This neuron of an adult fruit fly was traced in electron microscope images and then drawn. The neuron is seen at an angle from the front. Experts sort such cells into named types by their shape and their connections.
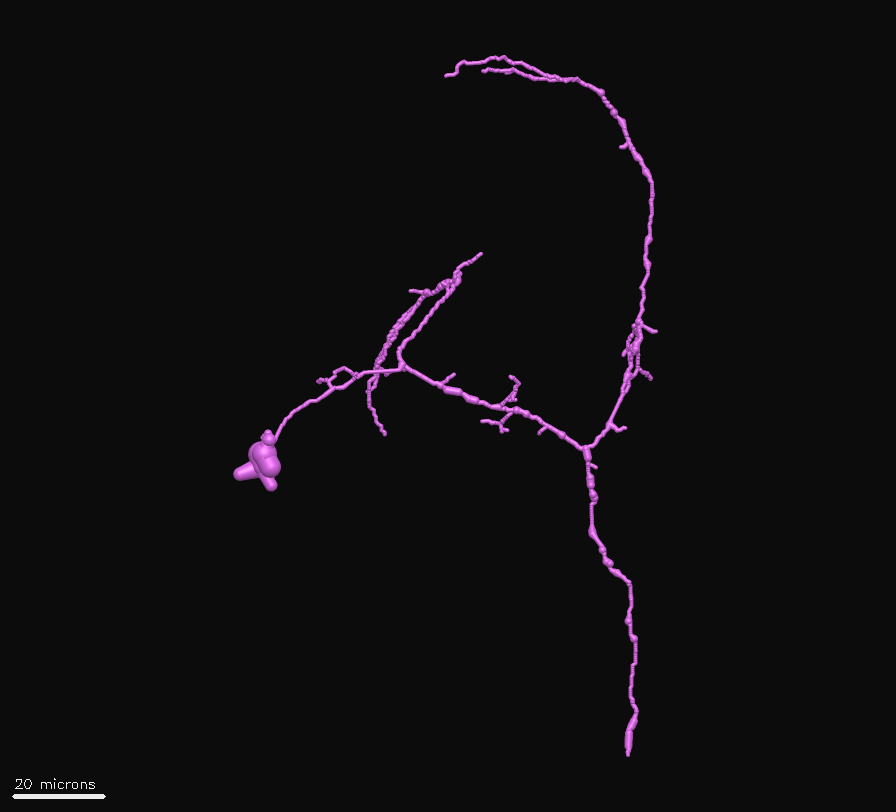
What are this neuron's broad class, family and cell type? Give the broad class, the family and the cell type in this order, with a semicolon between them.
motor neuron of the nerve cord; hemilineage 15B; Acc. ti flexor MN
